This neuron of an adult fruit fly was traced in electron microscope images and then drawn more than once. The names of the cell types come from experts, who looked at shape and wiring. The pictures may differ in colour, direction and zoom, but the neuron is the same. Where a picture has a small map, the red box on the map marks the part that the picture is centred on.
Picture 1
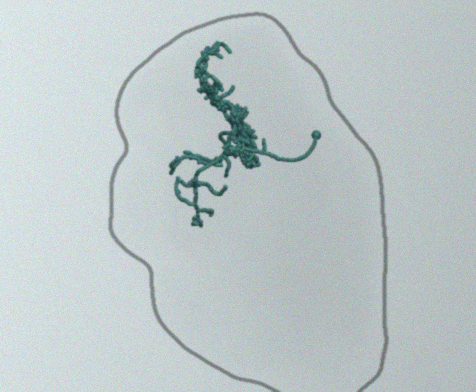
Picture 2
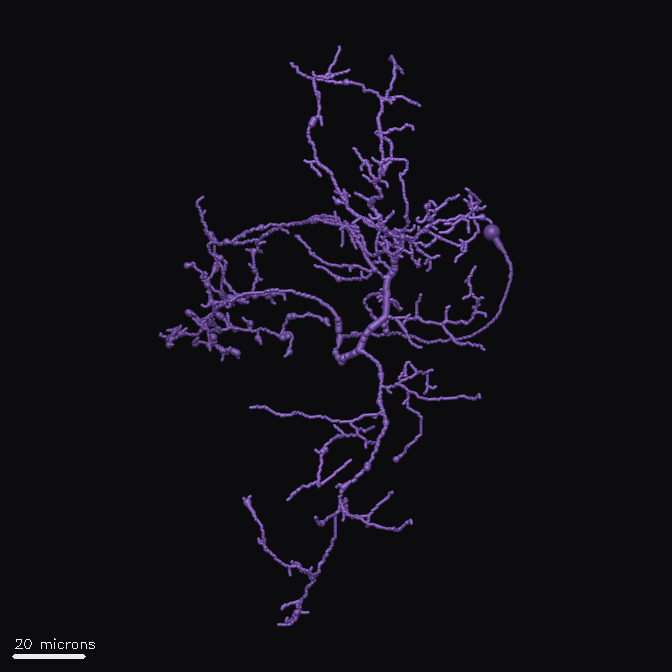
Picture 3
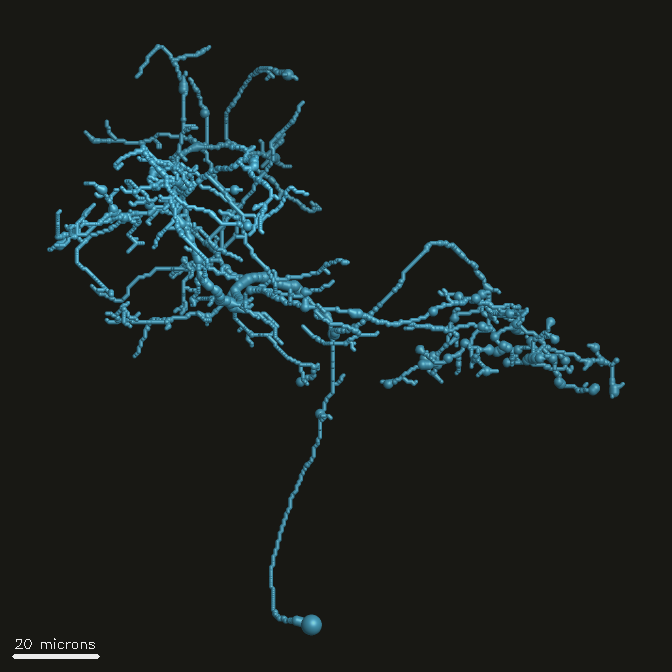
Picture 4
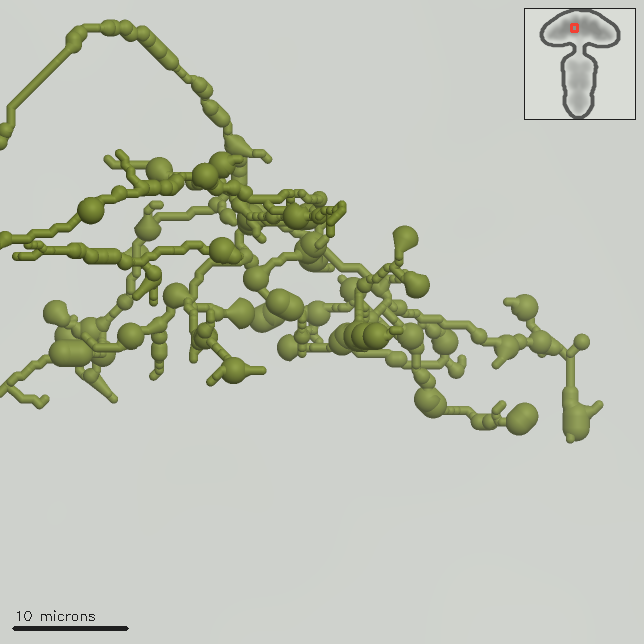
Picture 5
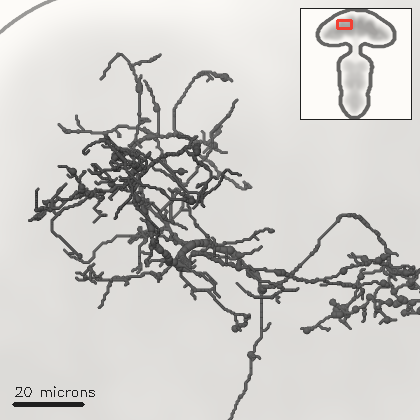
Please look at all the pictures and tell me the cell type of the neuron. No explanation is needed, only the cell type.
AVLP521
